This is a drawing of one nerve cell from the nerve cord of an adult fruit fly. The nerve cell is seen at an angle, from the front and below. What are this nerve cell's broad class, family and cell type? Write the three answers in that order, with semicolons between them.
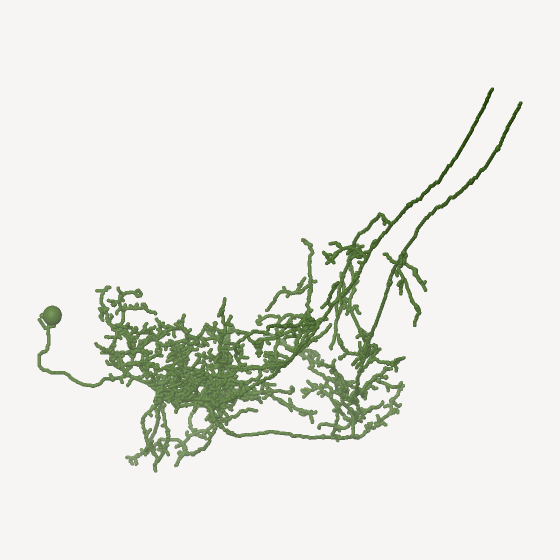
ascending neuron; hemilineage 09B; AN09B024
